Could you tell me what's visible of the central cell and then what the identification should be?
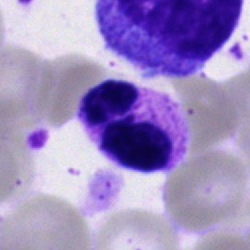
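Nucleus divided into two separate lobes. Chromatin in both lobes dense, very dark purple. Cytoplasm filled throughout with granules. Outline rounded and smooth, no surface projections. Segmented neutrophil.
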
